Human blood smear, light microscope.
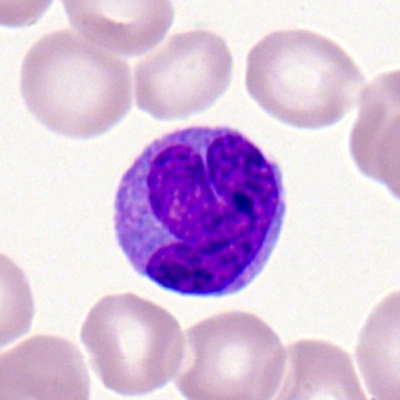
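Monocyte in a stained human blood smear: the cell in the middle has a round, smooth outline and dark purple, coarsely clumped chromatin. Its pale lilac cytoplasm, widest on the left side, carries fine, faint granules.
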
